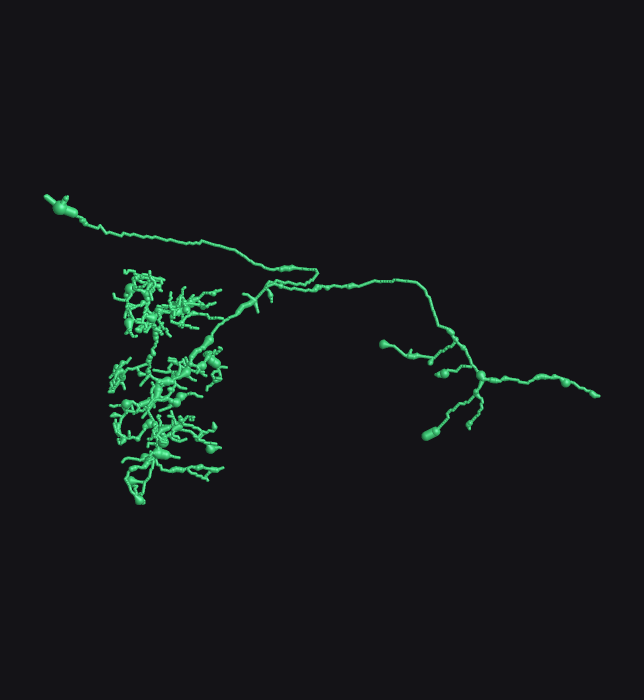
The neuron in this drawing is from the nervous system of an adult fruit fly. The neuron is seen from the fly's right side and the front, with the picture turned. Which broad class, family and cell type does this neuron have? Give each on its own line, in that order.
central-brain intrinsic neuron
hemilineage SLPp&v1_posterior
LHPV4g1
